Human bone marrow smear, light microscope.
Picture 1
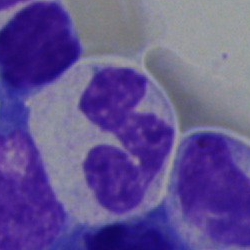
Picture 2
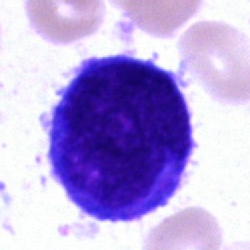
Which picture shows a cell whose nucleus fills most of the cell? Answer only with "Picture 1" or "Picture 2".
Picture 2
